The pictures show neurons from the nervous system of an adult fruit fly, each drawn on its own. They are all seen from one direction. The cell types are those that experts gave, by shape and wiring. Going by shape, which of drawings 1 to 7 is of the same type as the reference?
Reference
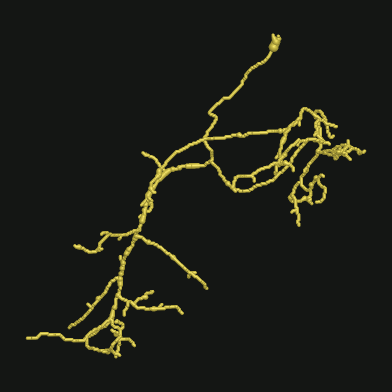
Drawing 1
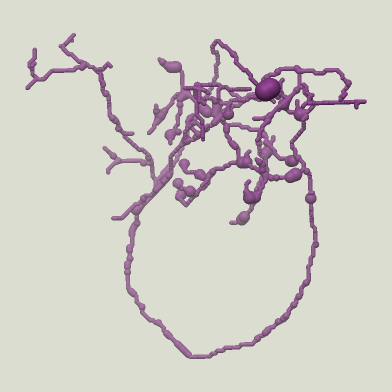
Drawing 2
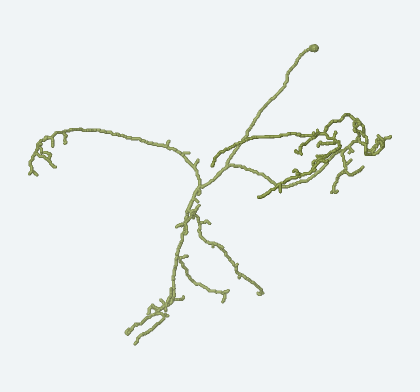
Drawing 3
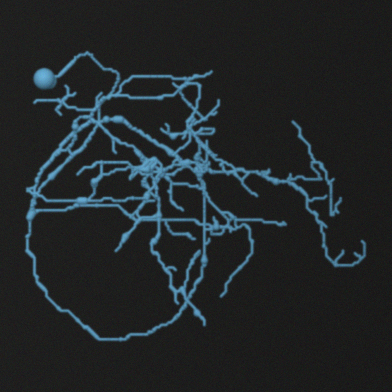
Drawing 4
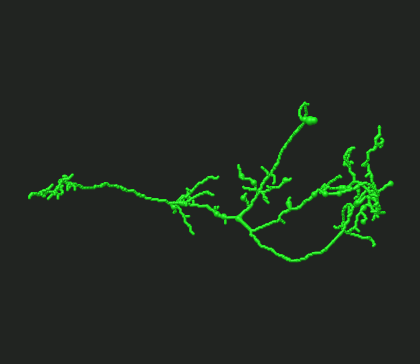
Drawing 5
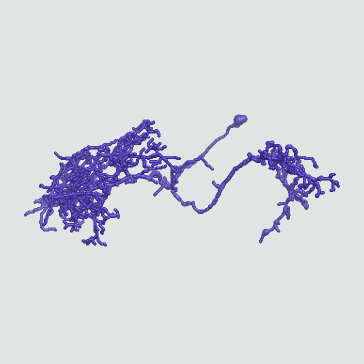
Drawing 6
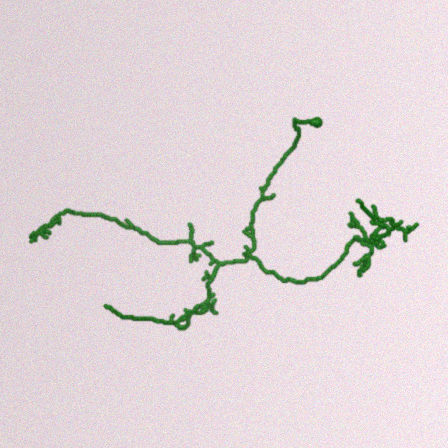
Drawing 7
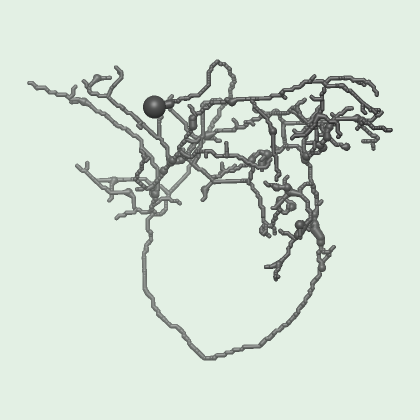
2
